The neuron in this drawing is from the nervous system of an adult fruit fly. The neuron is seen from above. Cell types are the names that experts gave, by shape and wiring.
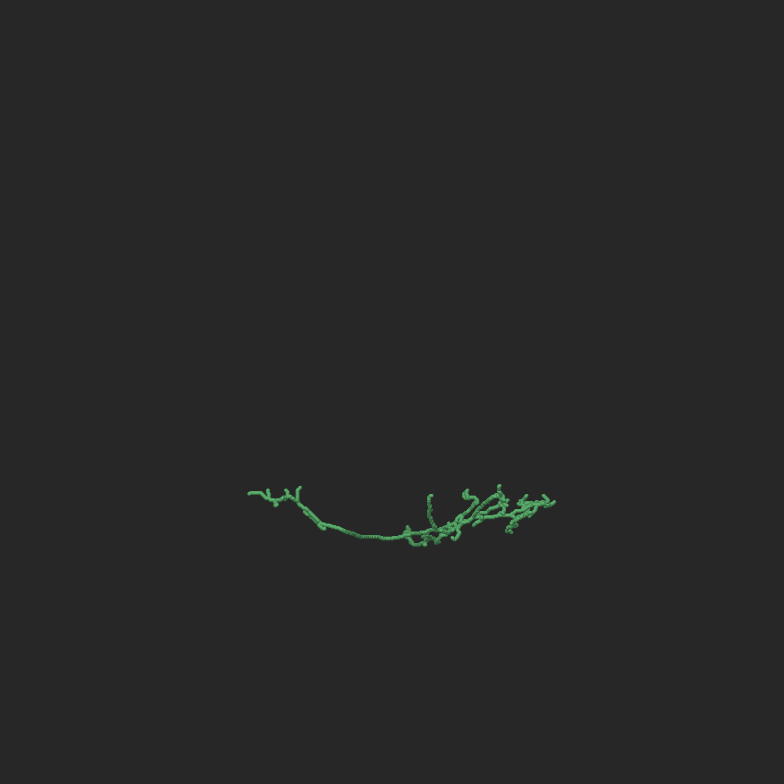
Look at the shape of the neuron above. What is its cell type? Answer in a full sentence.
The cell type is CB1786_a.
